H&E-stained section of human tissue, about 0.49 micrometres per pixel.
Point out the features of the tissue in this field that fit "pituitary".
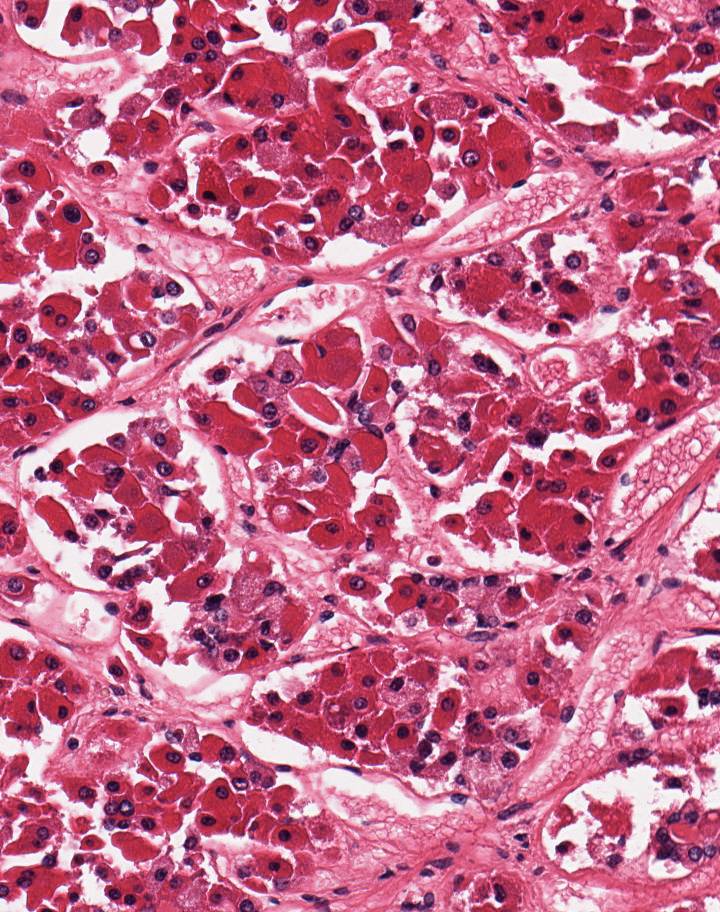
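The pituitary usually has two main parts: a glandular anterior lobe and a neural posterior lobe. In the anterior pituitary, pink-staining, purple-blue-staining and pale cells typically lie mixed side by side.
Here, cells with paler, purplish-grey granular cytoplasm are scattered among the red cells, and that mixing of cell types goes with the anterior part of the pituitary. The cells sit in nests, and no glandular lumens are formed within them. The septa are thin pink strands carrying flattened, spindle-shaped nuclei. White clefts split the cells apart within the nests and separate them from the septa, consistent with shrinkage artefact.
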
